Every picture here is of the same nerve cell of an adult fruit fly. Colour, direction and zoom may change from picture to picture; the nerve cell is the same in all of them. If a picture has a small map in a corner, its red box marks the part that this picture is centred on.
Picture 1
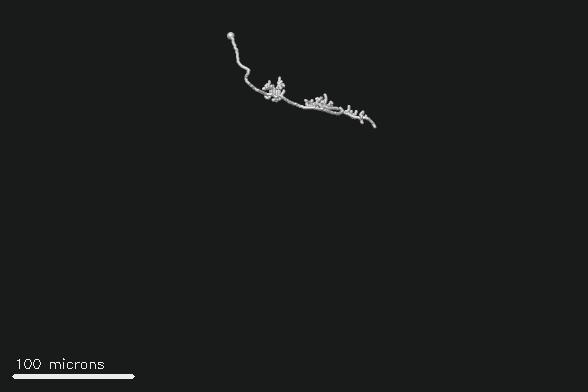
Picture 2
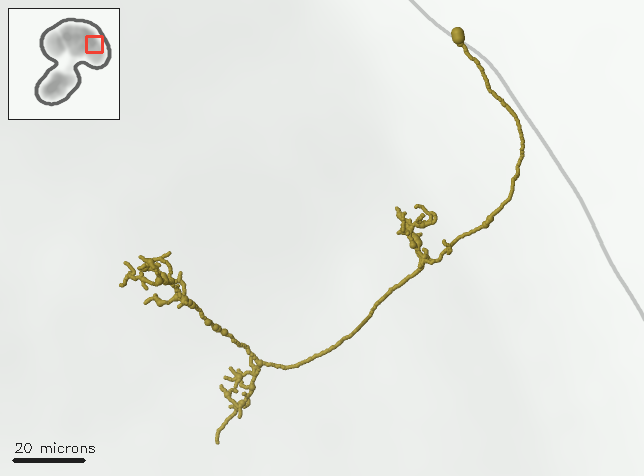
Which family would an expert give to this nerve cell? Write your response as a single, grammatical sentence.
The family assigned to this nerve cell is TmY.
